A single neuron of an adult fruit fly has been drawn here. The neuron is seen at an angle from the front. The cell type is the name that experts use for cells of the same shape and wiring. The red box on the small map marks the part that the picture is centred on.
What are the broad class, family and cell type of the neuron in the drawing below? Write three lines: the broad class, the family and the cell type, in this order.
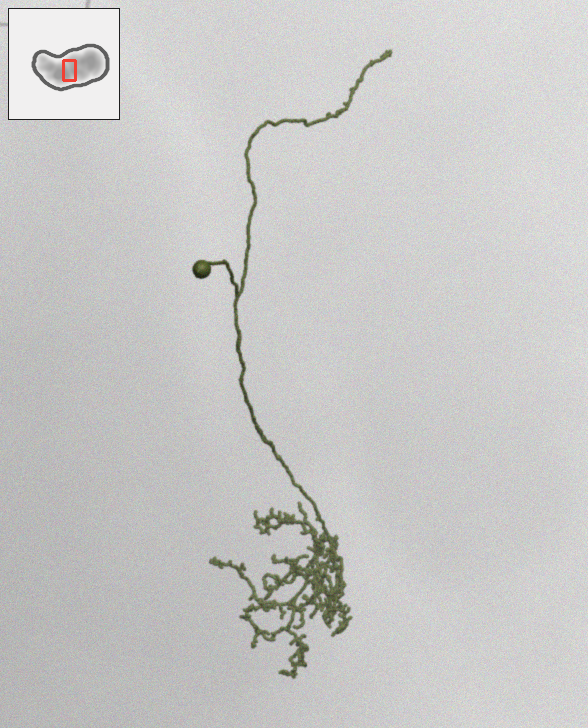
visual projection neuron
LC
LC20a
